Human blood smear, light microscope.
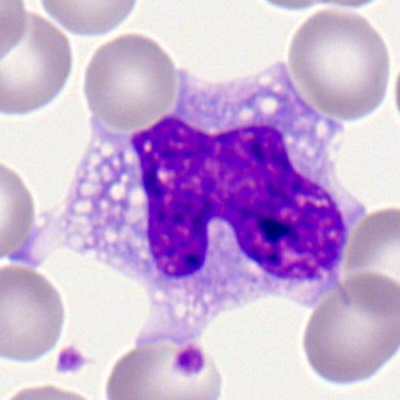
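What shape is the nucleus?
Folded, deeply indented from its lower edge.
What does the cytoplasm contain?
Many small clear vacuoles, but no coarse orange or dark granules.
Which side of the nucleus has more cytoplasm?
The left.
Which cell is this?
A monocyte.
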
